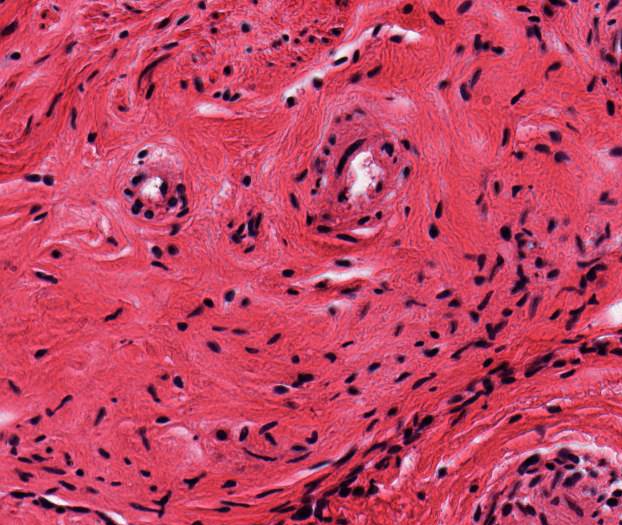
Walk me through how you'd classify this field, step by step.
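In answer: dense connective tissue. Its stroma is densely packed, deeply eosinophilic collagen. Most stromal cells are spindle-shaped and fibroblast-like, with slender, dark, elongated nuclei and barely visible cytoplasm.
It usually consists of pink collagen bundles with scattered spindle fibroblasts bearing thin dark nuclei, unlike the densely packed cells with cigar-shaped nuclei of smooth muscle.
The cuffed vessels have small, narrow lumens, much smaller than their cellular cuffs. No epithelium or glands appear.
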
